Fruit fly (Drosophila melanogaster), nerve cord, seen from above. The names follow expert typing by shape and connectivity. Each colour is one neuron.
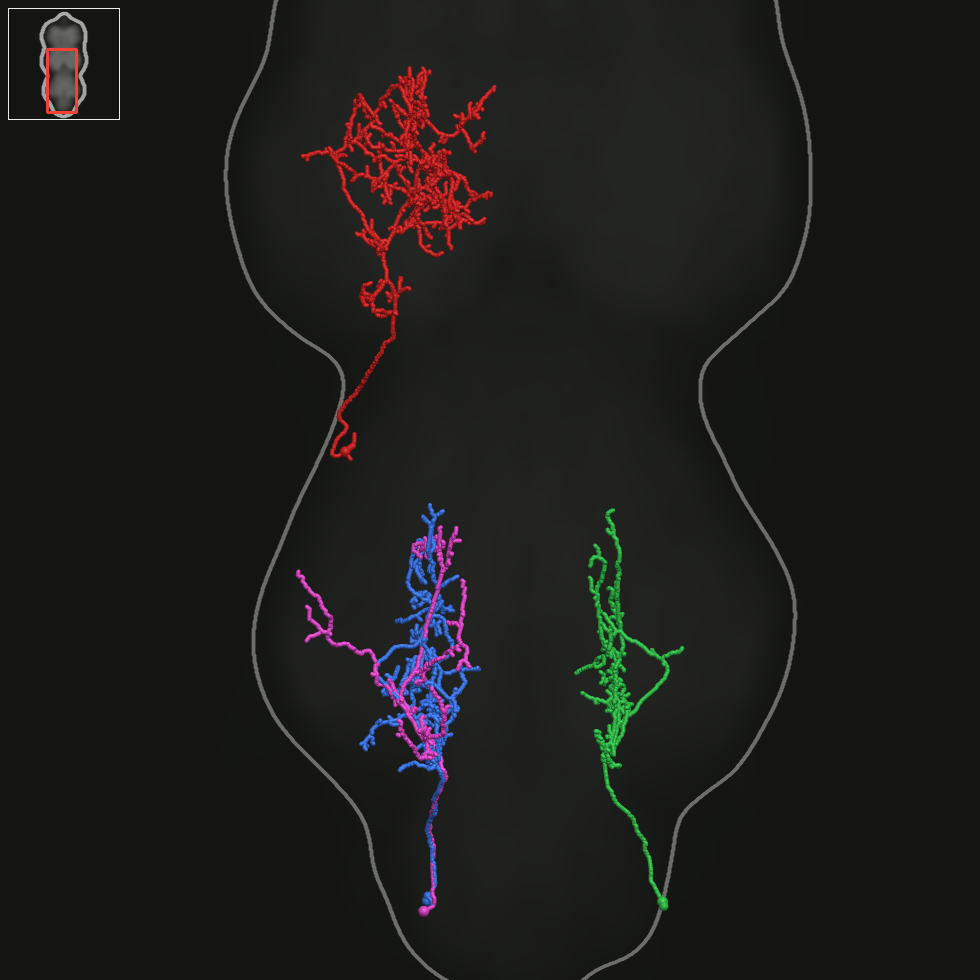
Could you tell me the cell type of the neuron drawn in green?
IN20A.22A079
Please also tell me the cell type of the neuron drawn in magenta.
IN20A.22A088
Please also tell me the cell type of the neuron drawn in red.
IN20A.22A017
